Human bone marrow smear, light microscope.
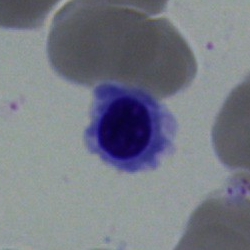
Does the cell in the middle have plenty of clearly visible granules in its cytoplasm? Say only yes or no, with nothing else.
No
